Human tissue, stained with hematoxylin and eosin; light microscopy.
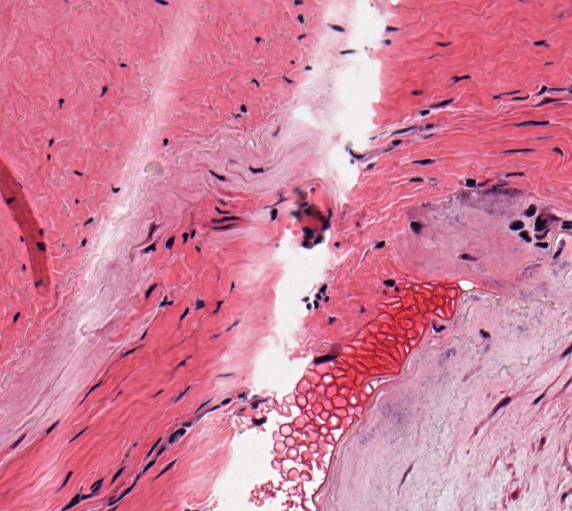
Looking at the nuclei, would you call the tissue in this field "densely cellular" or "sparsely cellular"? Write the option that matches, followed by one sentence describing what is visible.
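Sparsely cellular. The fibrous tissue is sparsely cellular, with nuclei widely spaced between the fibres.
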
